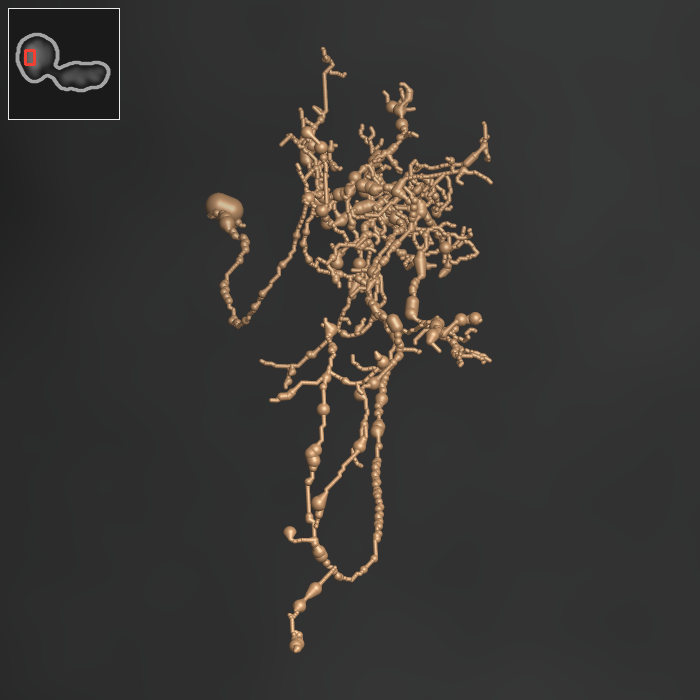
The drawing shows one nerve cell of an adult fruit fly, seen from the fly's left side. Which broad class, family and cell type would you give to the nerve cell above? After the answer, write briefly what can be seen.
This is a central-brain intrinsic neuron. Its family is hemilineage VLPl4_dorsal. It is of cell type AVLP013. Dozens of branch ends can be seen. In this view it is taller than it is wide.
